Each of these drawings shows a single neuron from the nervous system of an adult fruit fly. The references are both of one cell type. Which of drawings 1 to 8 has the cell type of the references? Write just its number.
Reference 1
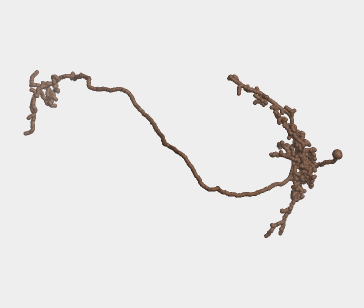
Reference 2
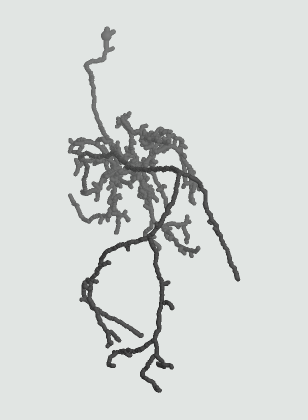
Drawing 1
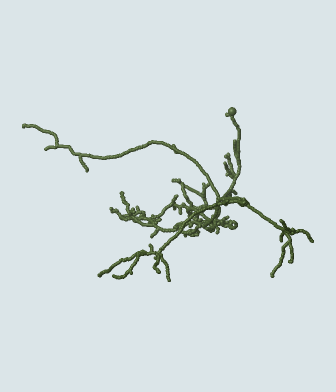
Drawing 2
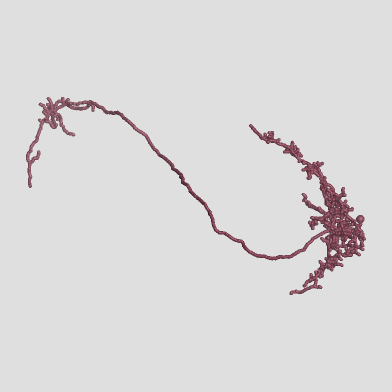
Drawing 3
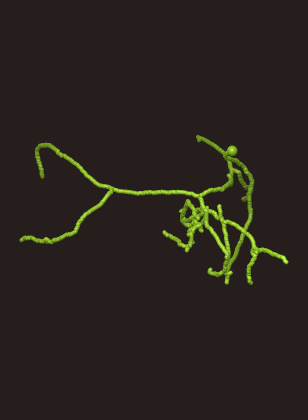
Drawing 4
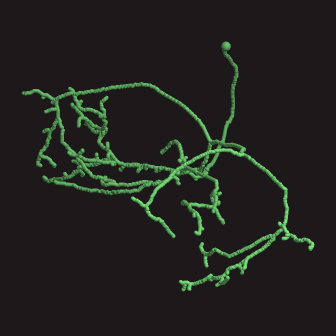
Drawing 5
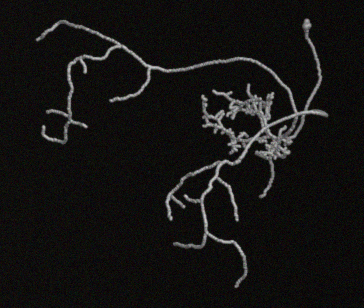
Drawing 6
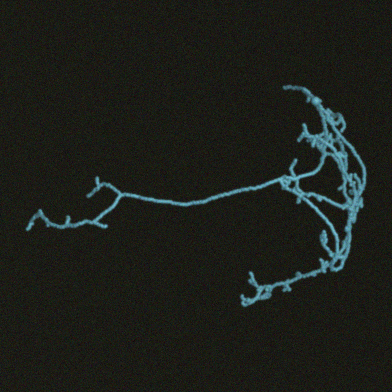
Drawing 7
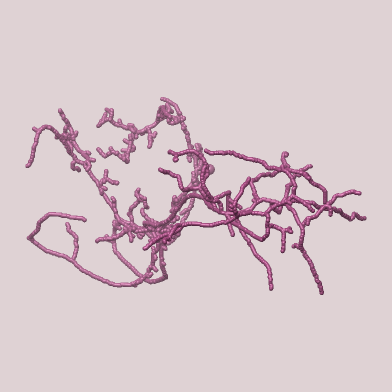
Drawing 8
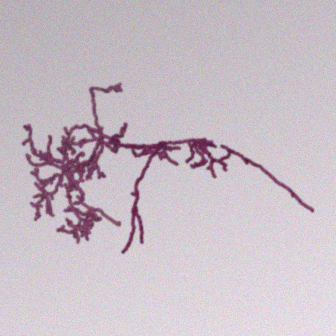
2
